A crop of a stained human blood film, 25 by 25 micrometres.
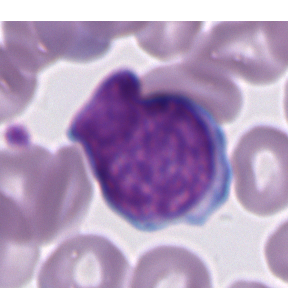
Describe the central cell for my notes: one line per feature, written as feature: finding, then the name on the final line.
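Outline: irregular; note the rounded bulge at upper left and the notch at top right
Chromatin: dark purple, mottled with small paler pinkish patches
Nucleus: fills about 80% of the cell's area
Granules: none seen in the visible cytoplasm
Vacuoles: none visible in the cytoplasm
Name: myeloblast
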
